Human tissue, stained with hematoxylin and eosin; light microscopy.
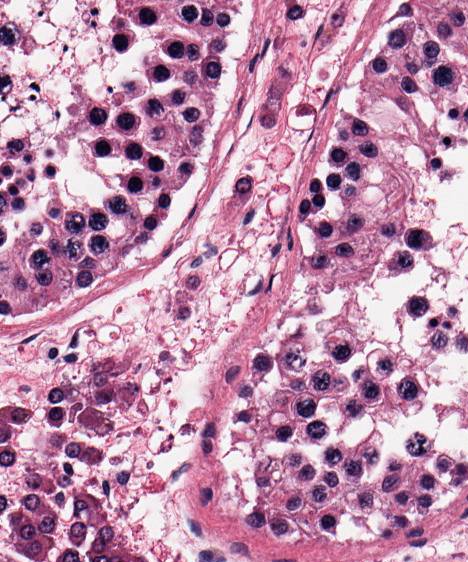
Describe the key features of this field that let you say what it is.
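The field mainly shows seminiferous tubule profiles. Walls first: flattened, elongated dark nuclei lie within them, running parallel to their course.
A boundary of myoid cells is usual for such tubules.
Contents next: rounded cells with round, dark purple nuclei pack each tubule. Last, many larger round nuclei in the right-hand tubule show coarse, clumped chromatin.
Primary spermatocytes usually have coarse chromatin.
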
